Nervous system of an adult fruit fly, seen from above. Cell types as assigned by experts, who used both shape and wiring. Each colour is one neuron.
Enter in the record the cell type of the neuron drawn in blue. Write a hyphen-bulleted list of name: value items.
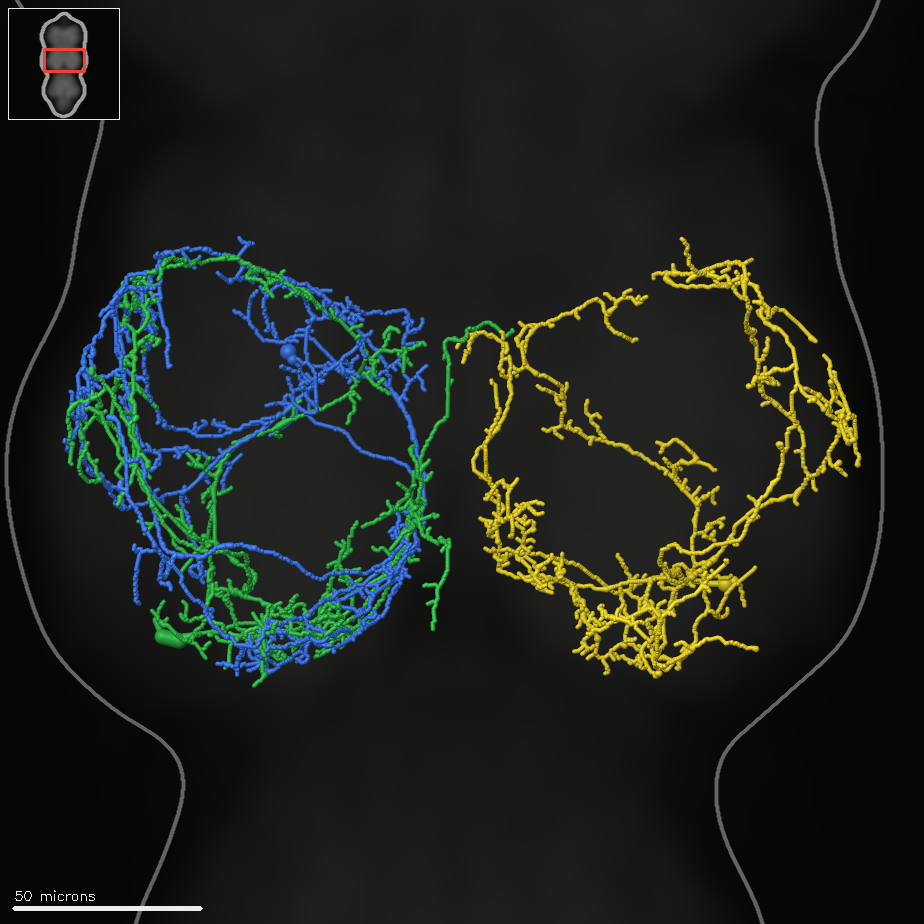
- cell type: IN04B036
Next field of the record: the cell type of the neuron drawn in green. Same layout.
- cell type: IN04B057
